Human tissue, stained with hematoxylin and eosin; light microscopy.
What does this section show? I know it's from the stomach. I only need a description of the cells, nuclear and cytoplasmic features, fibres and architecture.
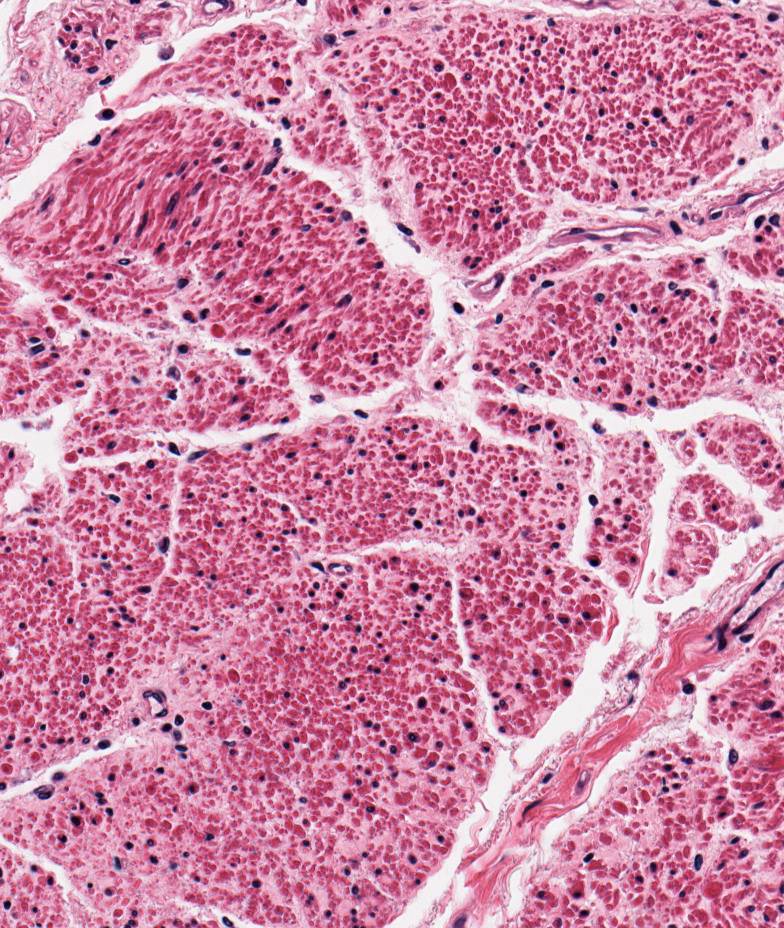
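In the upper left bundle, cells cut lengthwise or obliquely run diagonally. At the lower right, a strip of denser, wavy pink collagen with elongated dark nuclei also runs diagonally. Empty white clefts, caused by shrinkage during processing, separate many of the bundles. No epithelium is present anywhere in the field.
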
